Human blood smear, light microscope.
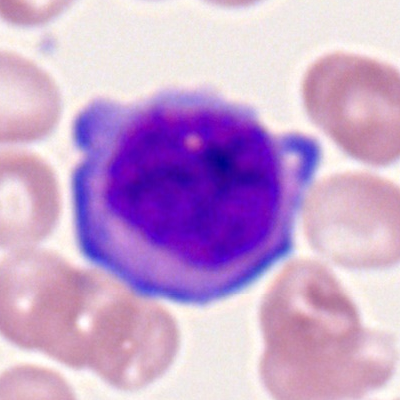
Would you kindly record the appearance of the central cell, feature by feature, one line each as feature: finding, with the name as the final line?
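Outline: irregular and somewhat angular, not smoothly round
Bulges: small, rounded, cytoplasmic, at the upper left and upper right edges
Chromatin: dark purple, mottled and patchy
Cytoplasm: pale lilac-blue, deeper blue at the outer margin
Name: myeloblast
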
